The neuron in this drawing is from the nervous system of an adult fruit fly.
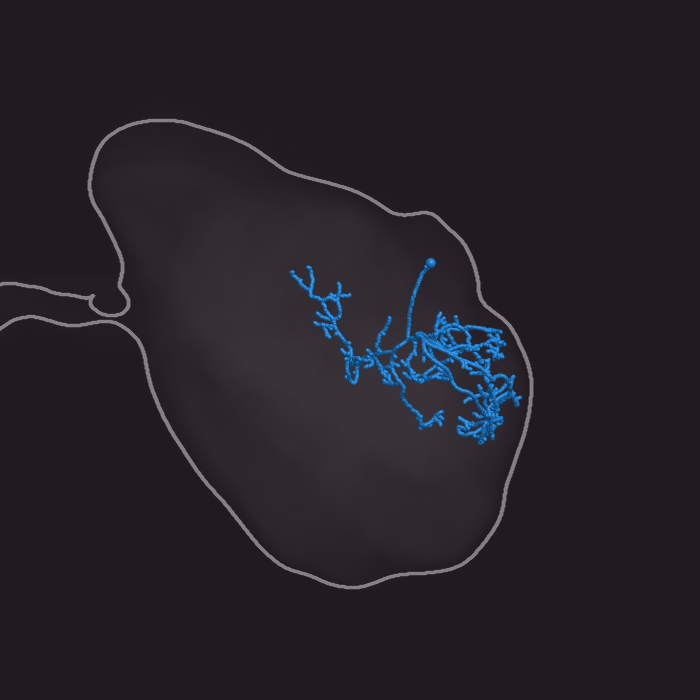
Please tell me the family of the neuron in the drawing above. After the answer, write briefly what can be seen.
The family is hemilineage CREl1. Its broad class is central-brain intrinsic neuron. Its cell body lies in the middle of the picture. As drawn here it is wider than it is tall.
